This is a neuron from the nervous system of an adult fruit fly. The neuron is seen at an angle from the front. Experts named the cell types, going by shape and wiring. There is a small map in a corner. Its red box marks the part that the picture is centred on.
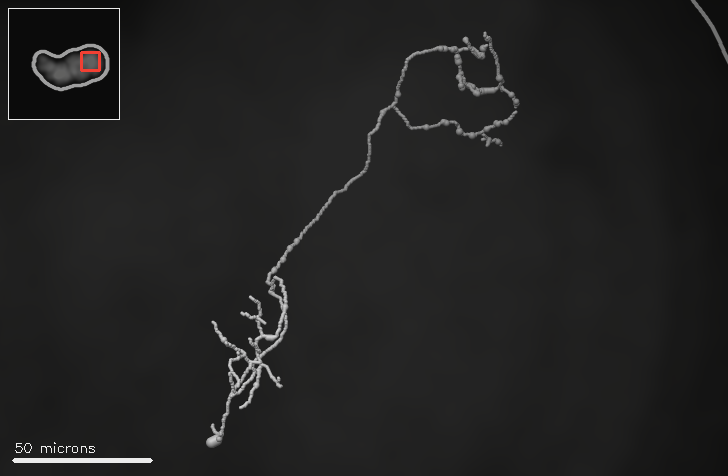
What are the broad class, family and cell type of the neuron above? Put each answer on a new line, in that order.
visual centrifugal neuron
LPT
LPT111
